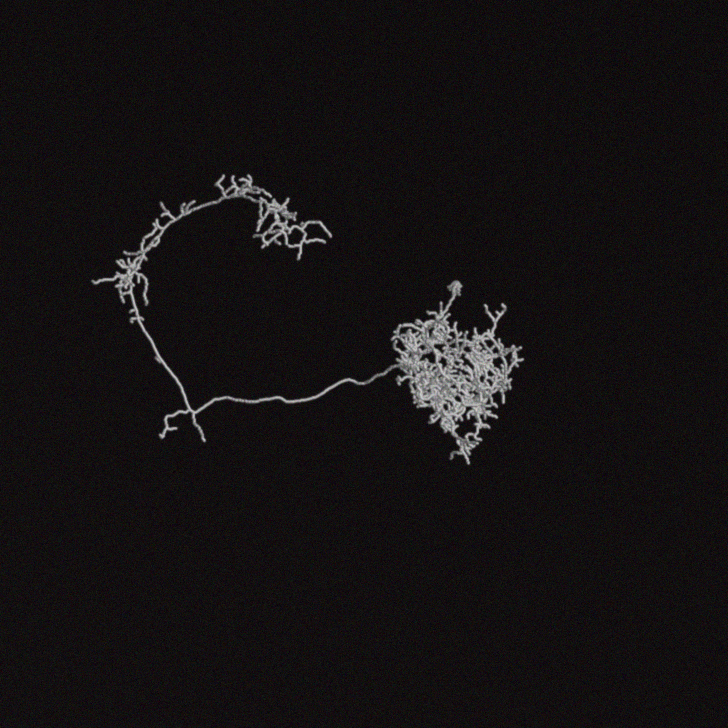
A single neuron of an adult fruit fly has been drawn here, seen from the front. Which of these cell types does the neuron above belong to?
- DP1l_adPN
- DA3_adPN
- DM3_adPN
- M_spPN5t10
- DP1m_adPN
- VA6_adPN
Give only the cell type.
M_spPN5t10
